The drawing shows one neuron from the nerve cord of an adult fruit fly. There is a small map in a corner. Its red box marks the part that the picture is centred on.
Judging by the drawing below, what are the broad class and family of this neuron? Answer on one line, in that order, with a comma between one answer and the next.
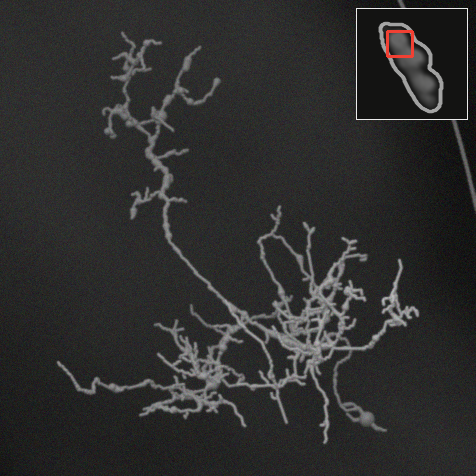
nerve-cord intrinsic neuron, hemilineage 21A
